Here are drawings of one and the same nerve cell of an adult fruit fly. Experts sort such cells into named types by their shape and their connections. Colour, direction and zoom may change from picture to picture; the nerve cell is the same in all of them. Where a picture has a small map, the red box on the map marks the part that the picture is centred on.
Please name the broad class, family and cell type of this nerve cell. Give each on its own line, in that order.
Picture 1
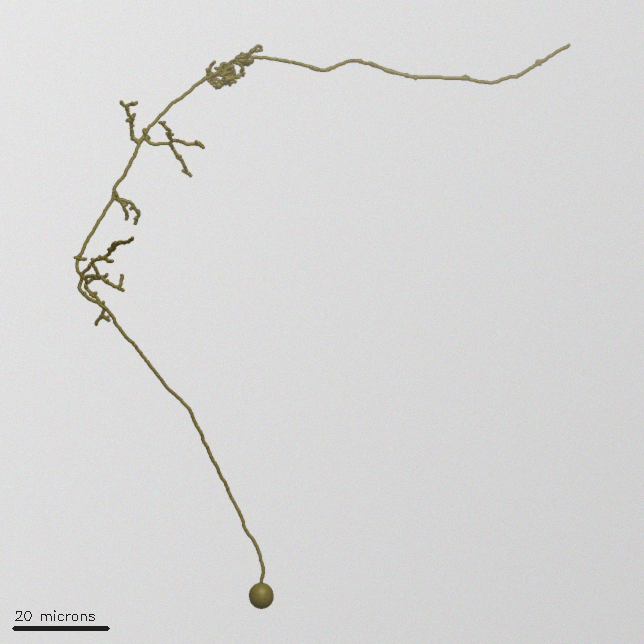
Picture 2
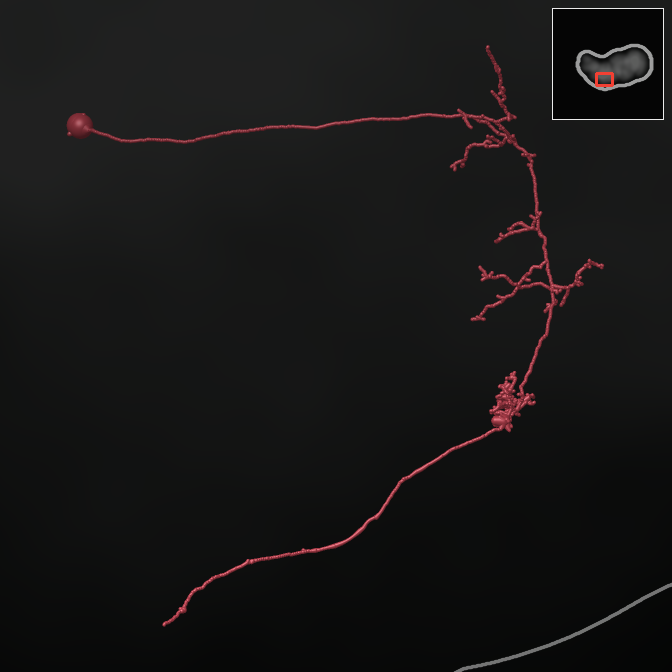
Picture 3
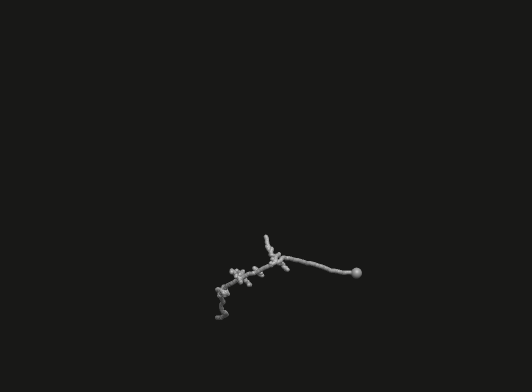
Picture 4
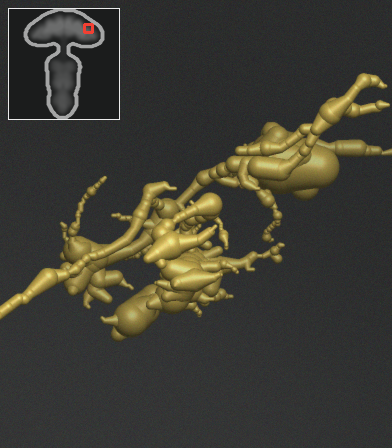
optic-lobe intrinsic neuron
C
C2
